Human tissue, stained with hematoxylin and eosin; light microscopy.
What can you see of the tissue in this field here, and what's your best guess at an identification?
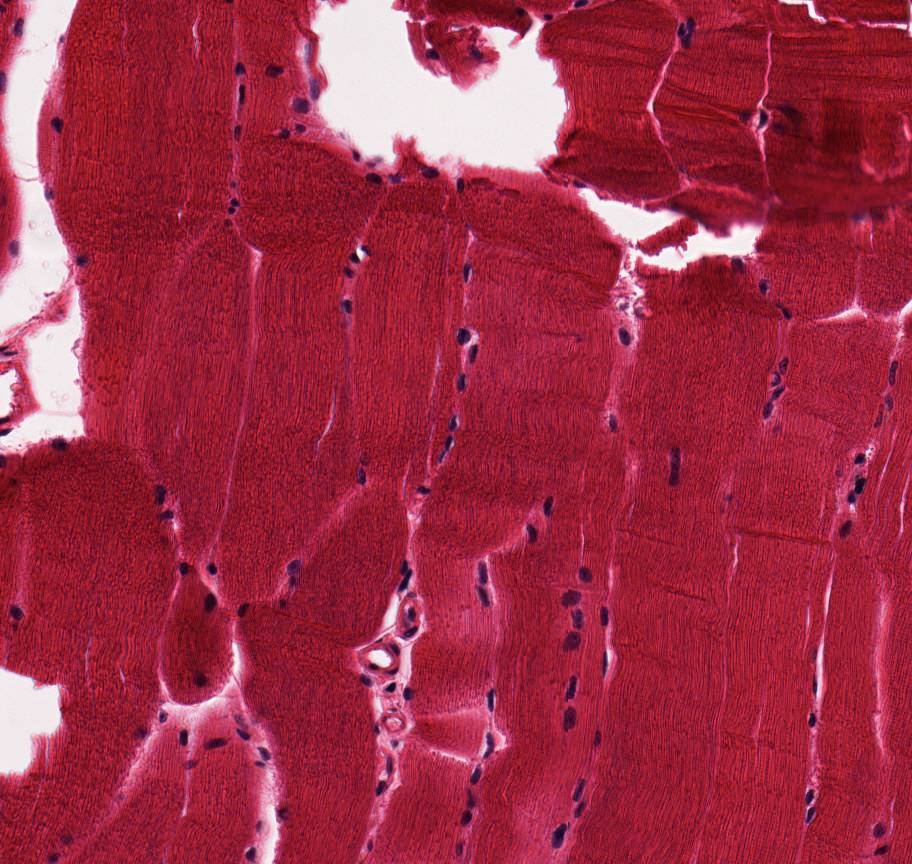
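First thing I notice: fine transverse cross-striations crossing the fibres. The nuclei are small, dark and oval, and they sit at the fibre edges, not in the centres. The cytoplasm stains a deep eosinophilic red. Just below and left of centre, a small vessel with round open lumina lies between fibres. It's skeletal muscle.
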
